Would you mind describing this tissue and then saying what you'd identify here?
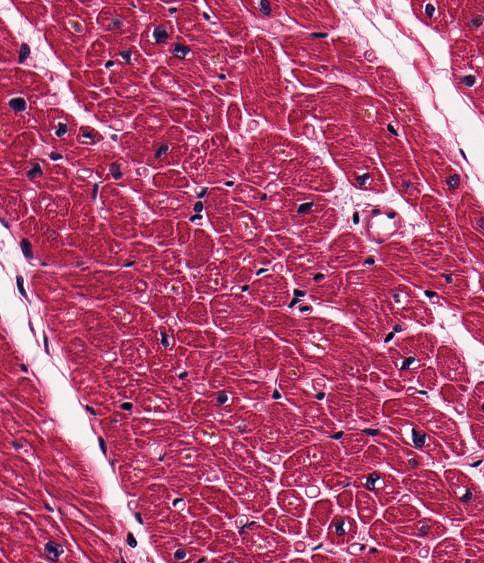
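At the lower left edge the fibres are cut lengthwise and run diagonally. Many fibres show a pale clear zone around the central nucleus. Small dark elongated nuclei lie in the thin spaces between them. A small vessel with an empty round lumen sits right of centre, upper half. It is the left ventricle of the heart.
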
